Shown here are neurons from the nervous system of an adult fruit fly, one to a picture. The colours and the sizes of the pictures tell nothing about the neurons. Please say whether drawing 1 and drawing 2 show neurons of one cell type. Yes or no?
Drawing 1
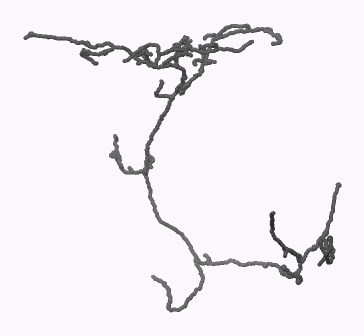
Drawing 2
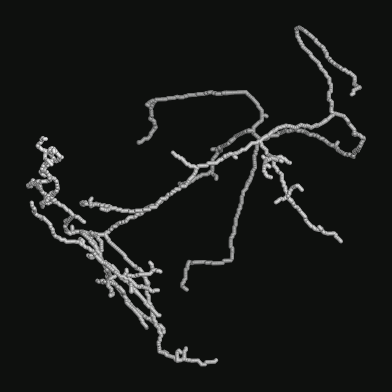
yes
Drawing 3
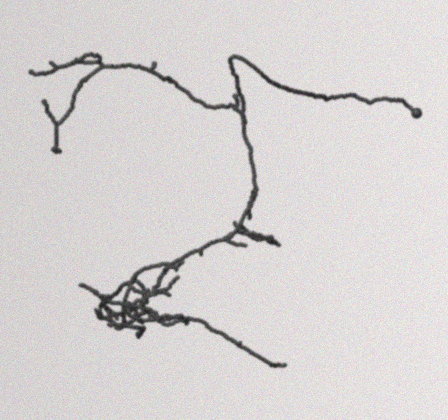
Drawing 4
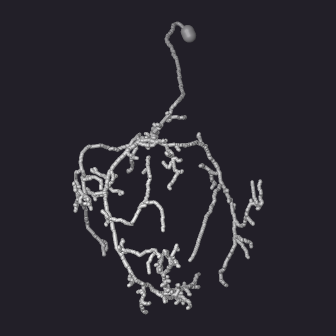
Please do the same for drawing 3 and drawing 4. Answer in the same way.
no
